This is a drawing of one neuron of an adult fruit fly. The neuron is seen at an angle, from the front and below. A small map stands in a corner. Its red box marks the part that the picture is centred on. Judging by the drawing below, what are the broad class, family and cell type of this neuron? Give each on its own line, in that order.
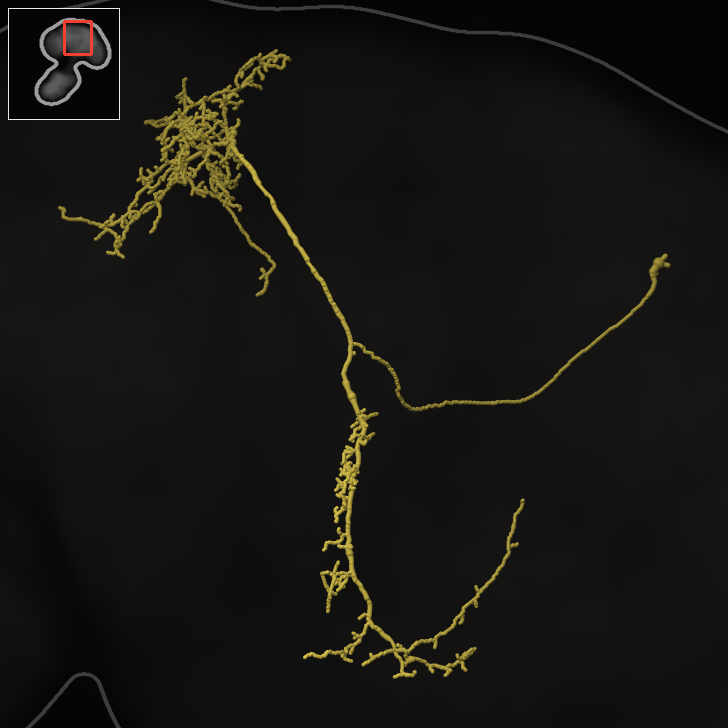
central-brain intrinsic neuron
hemilineage CREa1_ventral
mAL_m5b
